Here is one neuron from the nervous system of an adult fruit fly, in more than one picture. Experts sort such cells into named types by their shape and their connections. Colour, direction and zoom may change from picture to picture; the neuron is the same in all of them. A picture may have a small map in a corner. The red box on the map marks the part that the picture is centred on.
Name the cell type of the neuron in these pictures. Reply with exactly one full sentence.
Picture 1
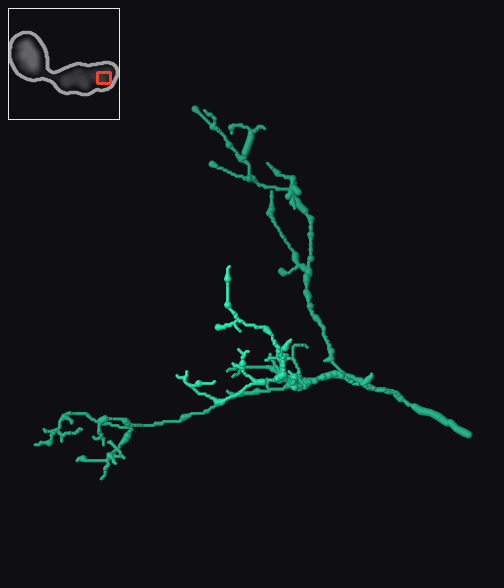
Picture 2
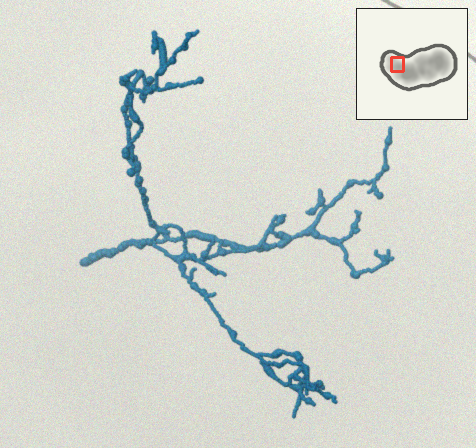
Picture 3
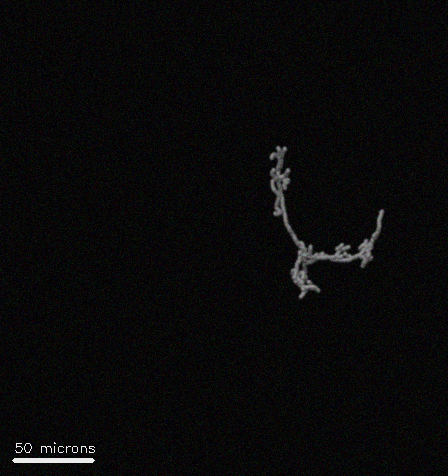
To the cell type SNpp51 belongs this neuron.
